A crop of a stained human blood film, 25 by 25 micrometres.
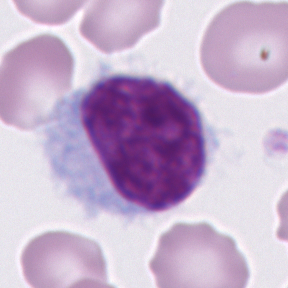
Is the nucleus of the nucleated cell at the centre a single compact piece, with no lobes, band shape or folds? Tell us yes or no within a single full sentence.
Yes, the nucleus is one compact round, oval or kidney-shaped mass, not lobed or folded.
